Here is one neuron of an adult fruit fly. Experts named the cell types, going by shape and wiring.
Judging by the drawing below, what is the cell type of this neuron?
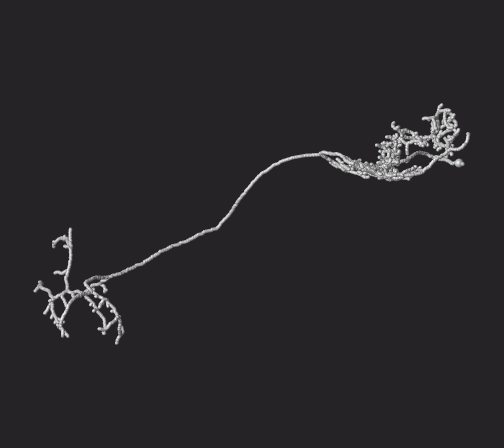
DNge001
